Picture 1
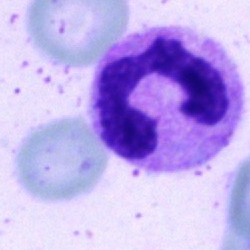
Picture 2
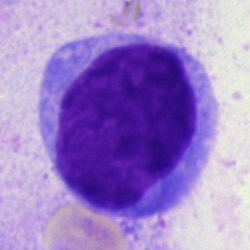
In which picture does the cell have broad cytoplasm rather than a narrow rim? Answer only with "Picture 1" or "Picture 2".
Picture 1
